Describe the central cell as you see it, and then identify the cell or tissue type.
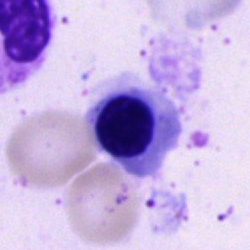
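Looking at the chromatin, it is dense and stains a very dark purple all through. I can see no nucleoli in the nucleus. Most of the cytoplasm sits to the right of the nucleus. The outline is irregular, with blunt bulges. I'd call this cell an erythroblast.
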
